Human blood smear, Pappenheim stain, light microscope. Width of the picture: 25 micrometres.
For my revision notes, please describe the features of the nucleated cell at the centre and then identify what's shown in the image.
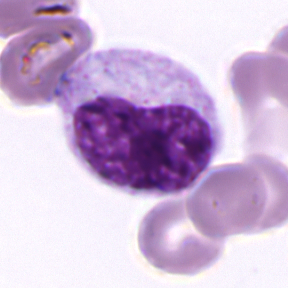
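Down in the lower part of the cell sits a bean-shaped nucleus, about 12 by 8 micrometres, with a shallow notch in its upper edge. Around it the cytoplasm is pale lilac-grey, sprinkled with fine pinkish-purple granules. That makes this one a metamyelocyte.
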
